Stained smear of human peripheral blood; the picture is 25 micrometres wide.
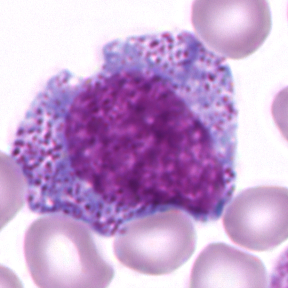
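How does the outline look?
Irregular and ragged, not smoothly round.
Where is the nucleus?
Off-centre to the right, leaving the widest cytoplasm on the left.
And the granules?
Discrete, with pale cytoplasm between them.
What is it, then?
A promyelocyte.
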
